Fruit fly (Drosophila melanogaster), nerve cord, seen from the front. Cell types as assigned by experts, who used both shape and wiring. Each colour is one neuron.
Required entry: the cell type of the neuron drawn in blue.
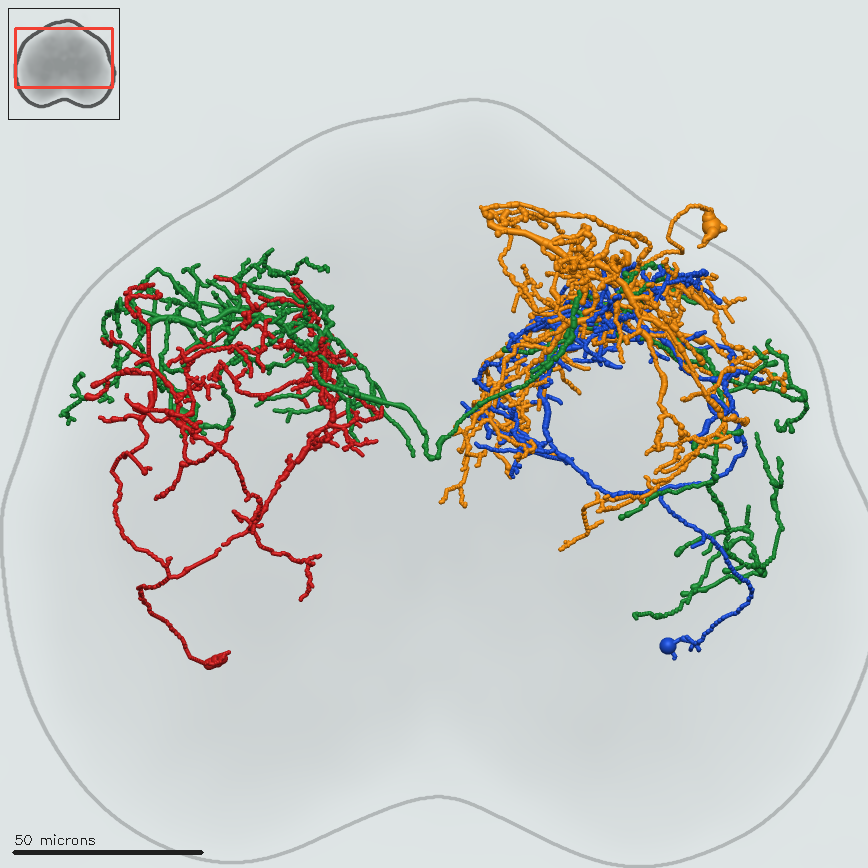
IN16B053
